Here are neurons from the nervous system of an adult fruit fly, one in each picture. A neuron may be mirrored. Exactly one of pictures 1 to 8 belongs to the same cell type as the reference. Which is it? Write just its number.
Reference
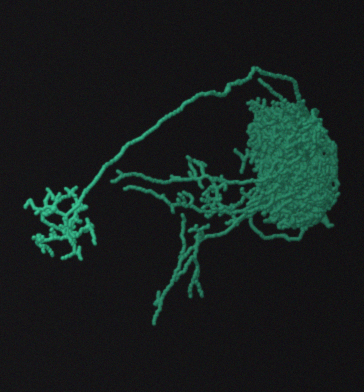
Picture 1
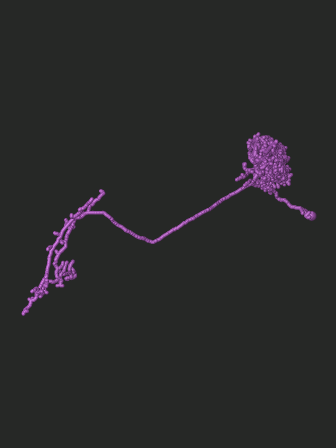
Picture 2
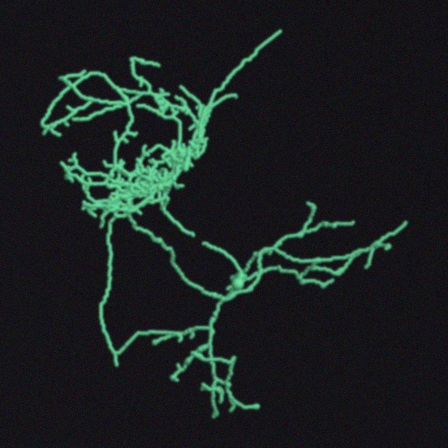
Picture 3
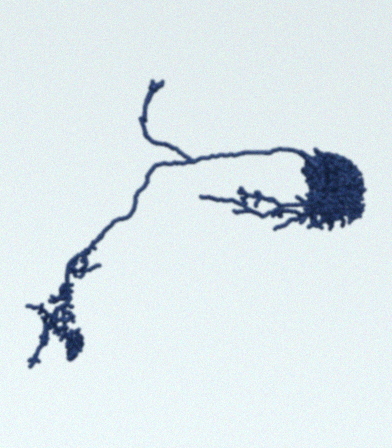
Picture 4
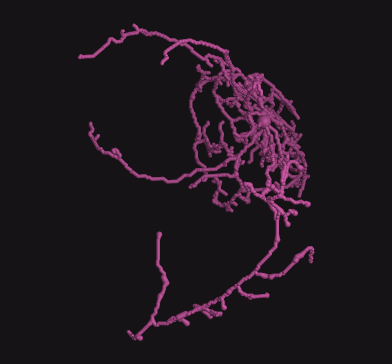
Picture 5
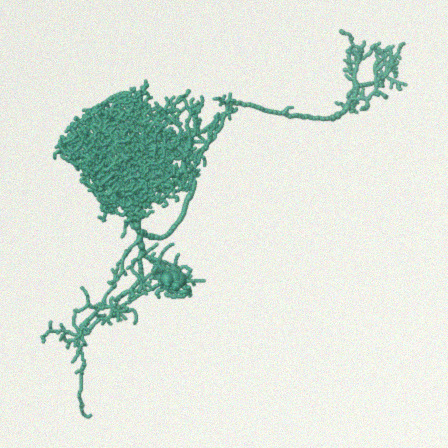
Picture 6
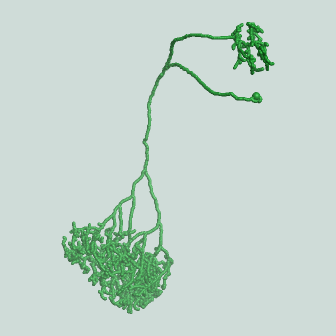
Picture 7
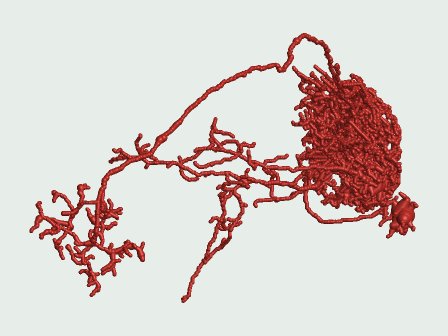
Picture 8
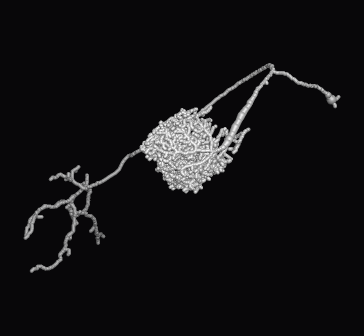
7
